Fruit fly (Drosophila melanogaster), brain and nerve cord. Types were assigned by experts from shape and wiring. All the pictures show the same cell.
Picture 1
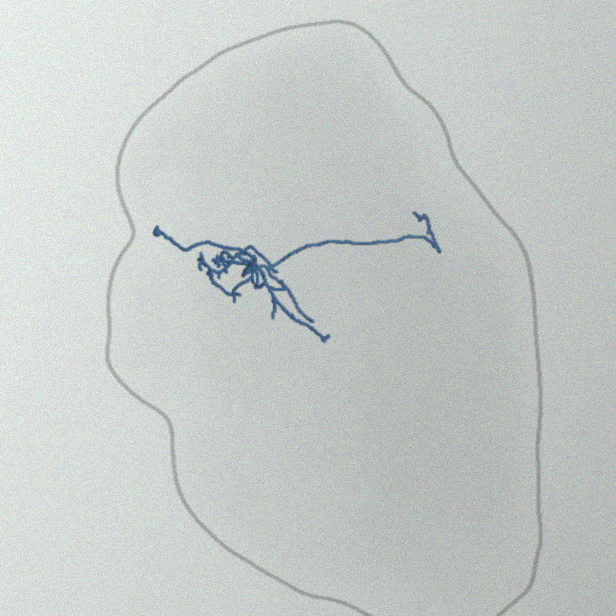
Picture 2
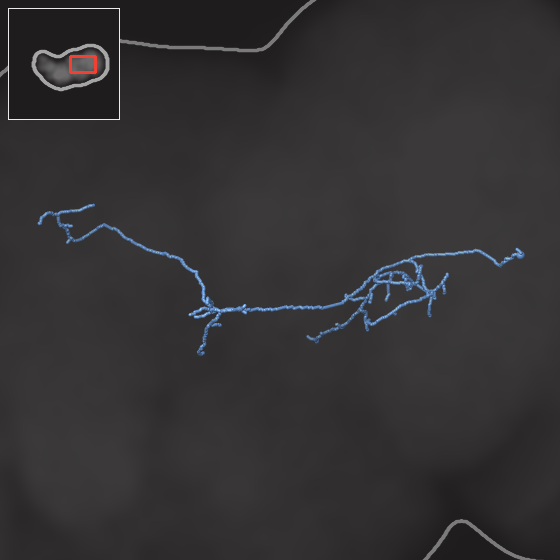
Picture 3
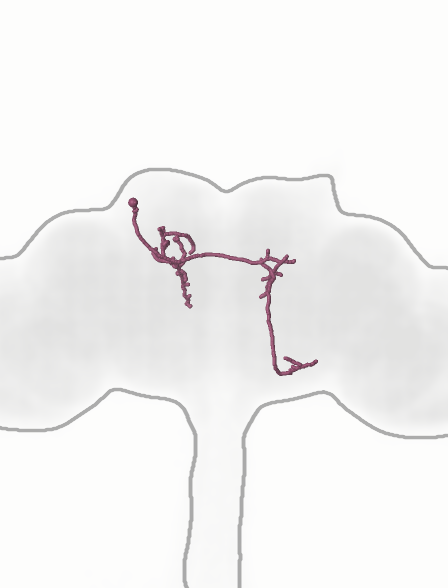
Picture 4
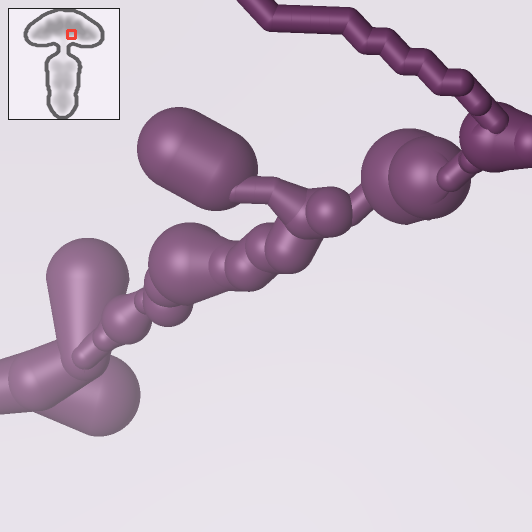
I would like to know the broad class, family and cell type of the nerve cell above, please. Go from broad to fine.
central-brain intrinsic neuron; hemilineage AOTUv3_ventral; LAL090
